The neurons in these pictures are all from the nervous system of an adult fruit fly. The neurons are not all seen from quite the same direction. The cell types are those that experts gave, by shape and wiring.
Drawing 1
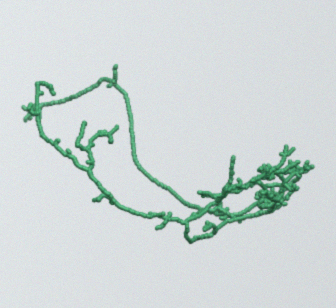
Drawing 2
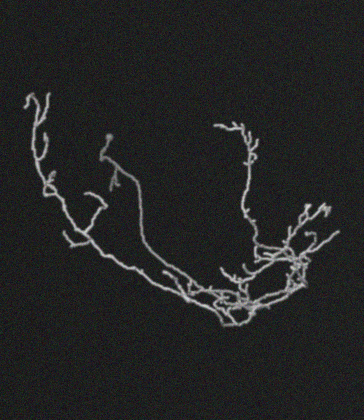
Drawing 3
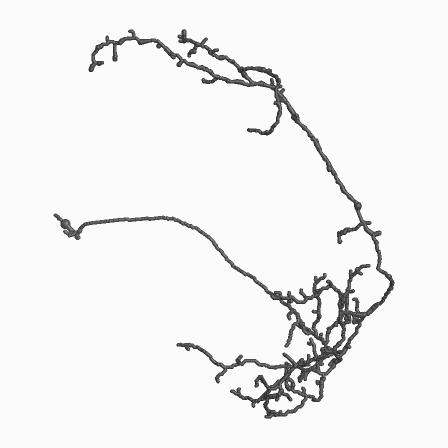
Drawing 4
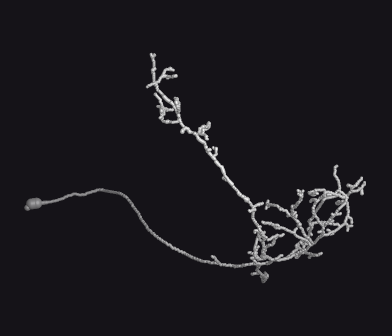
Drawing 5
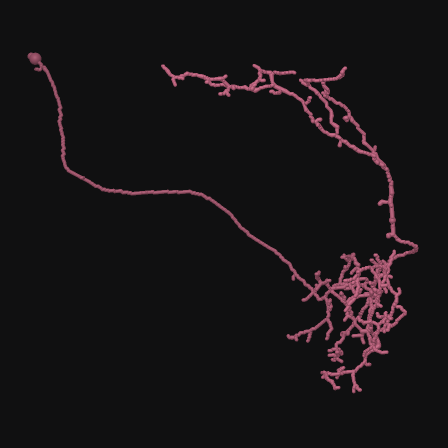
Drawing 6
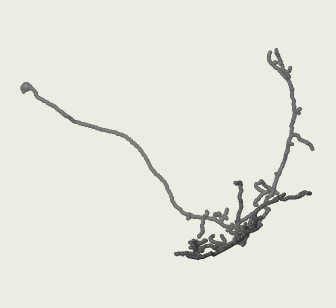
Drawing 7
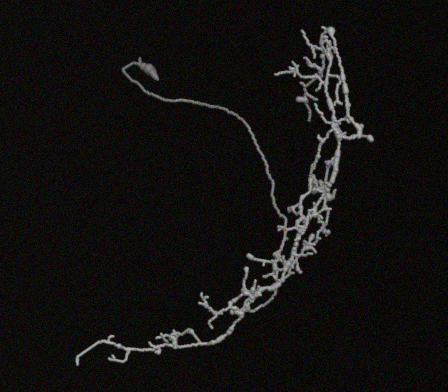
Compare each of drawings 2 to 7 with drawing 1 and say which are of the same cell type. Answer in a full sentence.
Drawing 2, drawing 3, drawing 4, drawing 5 and drawing 6 are of the same cell type.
